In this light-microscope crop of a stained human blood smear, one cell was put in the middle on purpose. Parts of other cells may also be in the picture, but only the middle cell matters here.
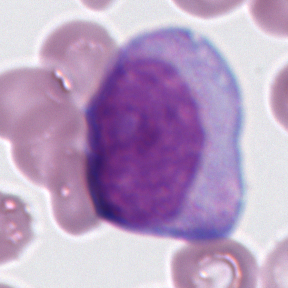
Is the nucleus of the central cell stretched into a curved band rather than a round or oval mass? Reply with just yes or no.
No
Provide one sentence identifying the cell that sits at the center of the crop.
This particular crop is centered on an atypical promyelocyte.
